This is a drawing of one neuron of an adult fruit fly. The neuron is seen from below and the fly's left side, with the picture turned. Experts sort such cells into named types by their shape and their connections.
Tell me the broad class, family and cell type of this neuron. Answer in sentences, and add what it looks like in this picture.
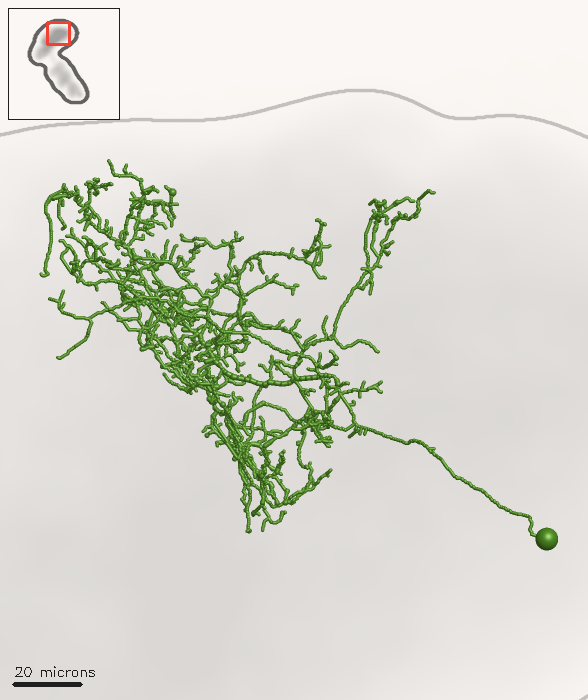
This is a central-brain intrinsic neuron. Its family is hemilineage SMPpv2_dorsal. It is of cell type SMP253. It lies in the brain. Its cell body lies at the lower right of the picture. By the scale bar it is about 150 microns wide in this view.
